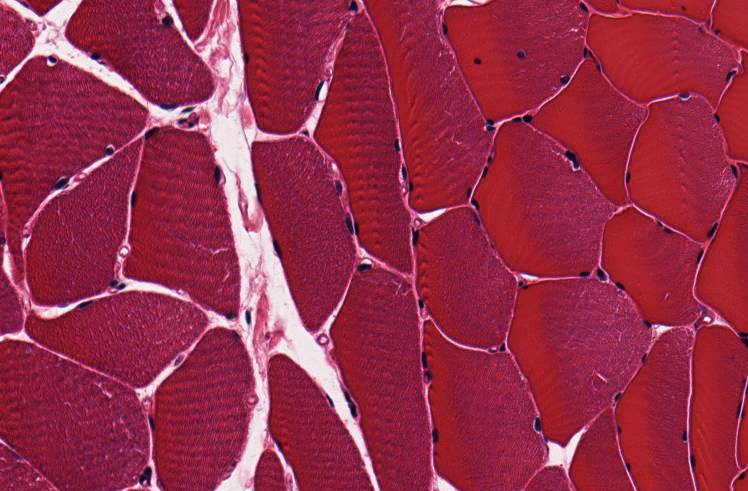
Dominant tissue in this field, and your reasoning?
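Skeletal muscle occupies this field, its small dark nuclei lying at the edges of the fibres rather than in their centres.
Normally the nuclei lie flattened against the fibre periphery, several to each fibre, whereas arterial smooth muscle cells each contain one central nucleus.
On the right the fibres are tightly packed with only thin septa between them; on the left wider pale spaces separate them.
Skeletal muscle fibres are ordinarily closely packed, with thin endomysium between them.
A pale band of loose connective tissue runs vertically through the left-centre between groups of fibres.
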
